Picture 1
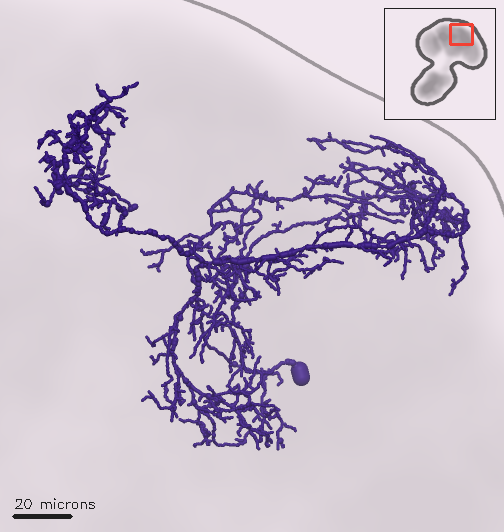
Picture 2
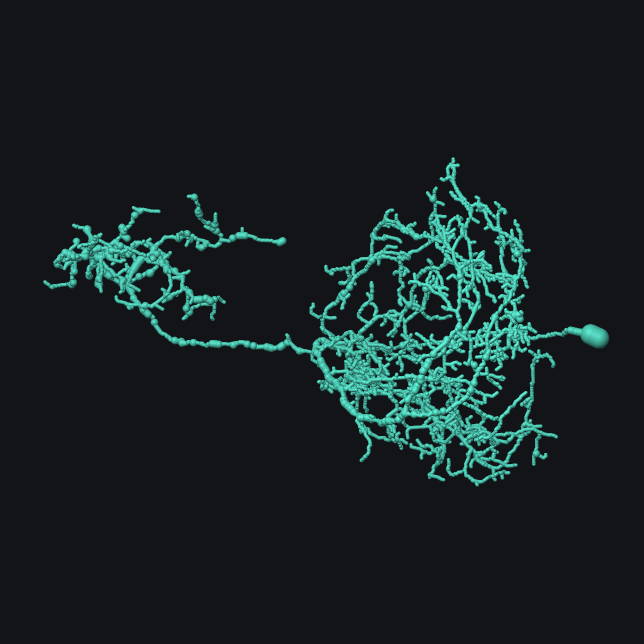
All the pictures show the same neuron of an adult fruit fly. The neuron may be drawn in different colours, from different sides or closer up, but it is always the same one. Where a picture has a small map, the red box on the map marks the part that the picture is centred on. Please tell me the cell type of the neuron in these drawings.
SMP255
